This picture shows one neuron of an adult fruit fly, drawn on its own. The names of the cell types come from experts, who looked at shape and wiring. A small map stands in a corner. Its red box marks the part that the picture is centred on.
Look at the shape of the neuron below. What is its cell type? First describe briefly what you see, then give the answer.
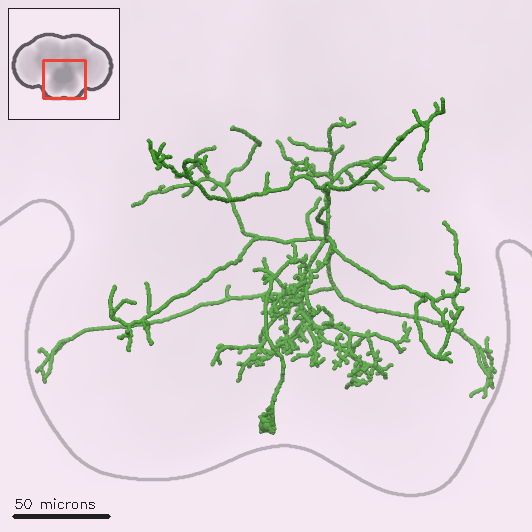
From left to right in the picture it spans about 250 microns. Dozens of branch ends can be seen. This is a nerve-cord intrinsic neuron. It is of cell type IN06B035.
